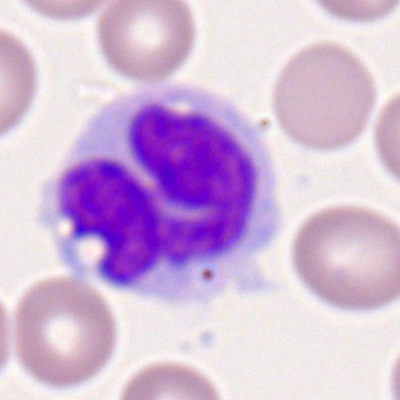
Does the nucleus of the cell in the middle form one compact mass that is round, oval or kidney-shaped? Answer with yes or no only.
No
